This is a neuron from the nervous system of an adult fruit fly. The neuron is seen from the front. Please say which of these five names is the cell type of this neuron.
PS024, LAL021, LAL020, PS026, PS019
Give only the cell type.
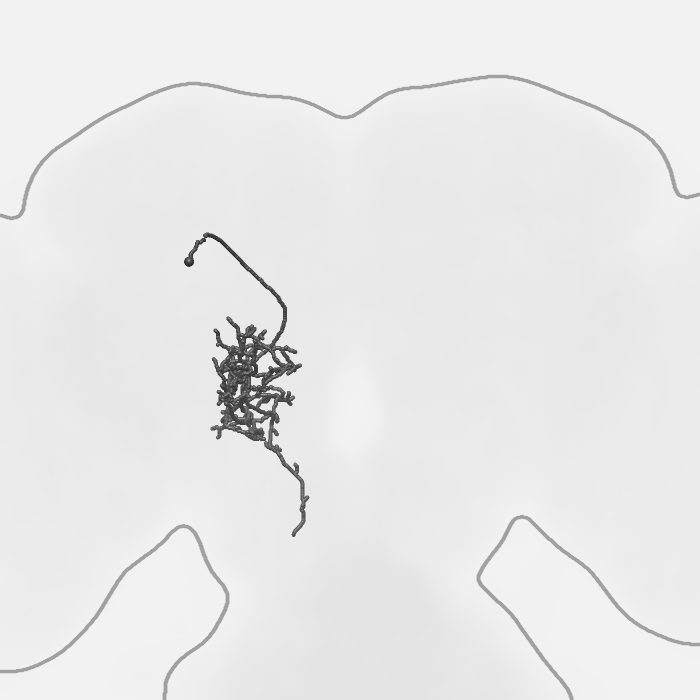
LAL020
